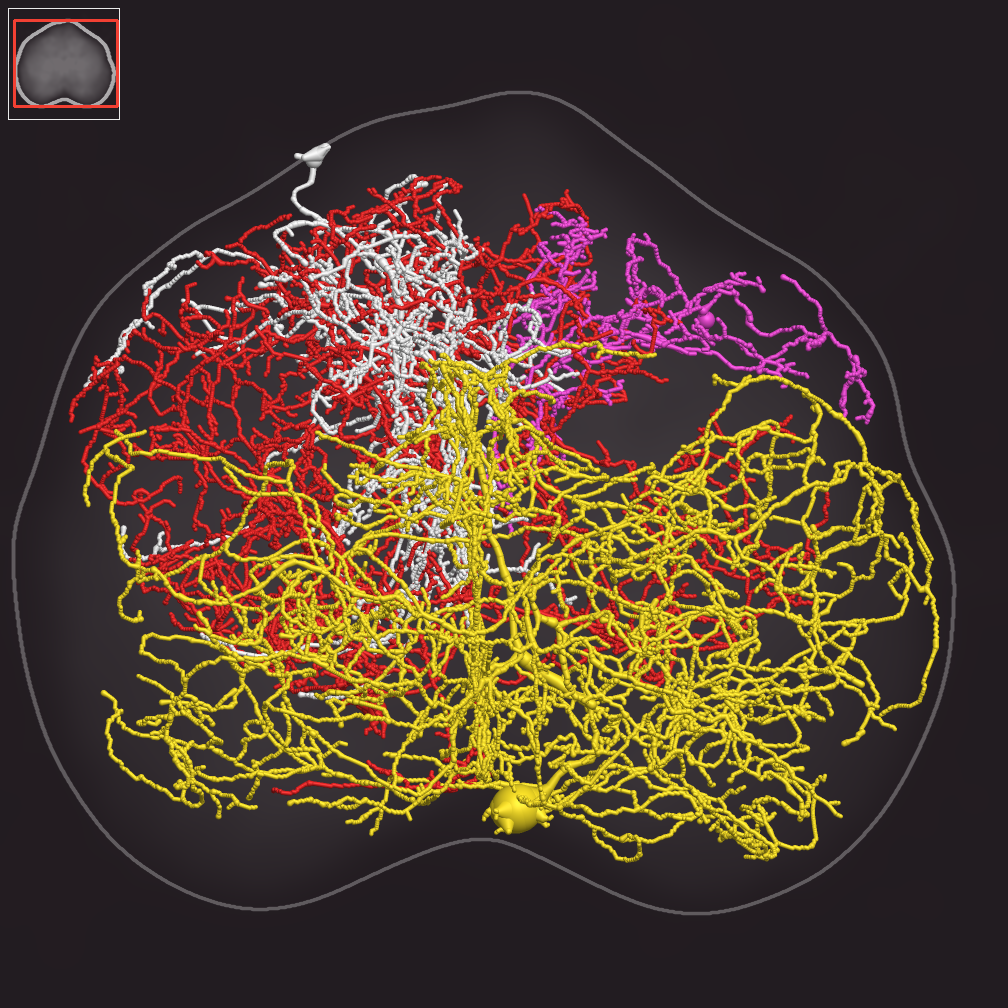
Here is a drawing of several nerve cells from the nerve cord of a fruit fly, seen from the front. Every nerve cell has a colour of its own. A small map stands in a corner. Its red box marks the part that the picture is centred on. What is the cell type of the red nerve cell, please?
INXXX045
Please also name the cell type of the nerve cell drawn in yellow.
IN27X002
